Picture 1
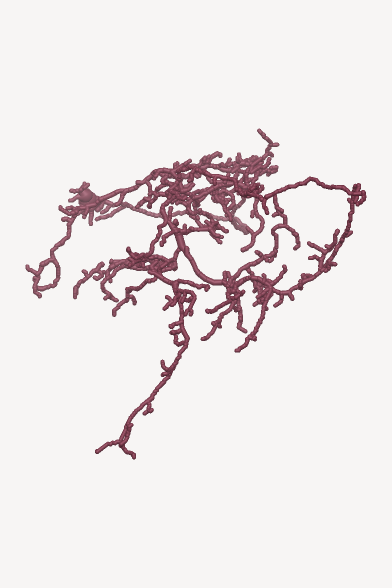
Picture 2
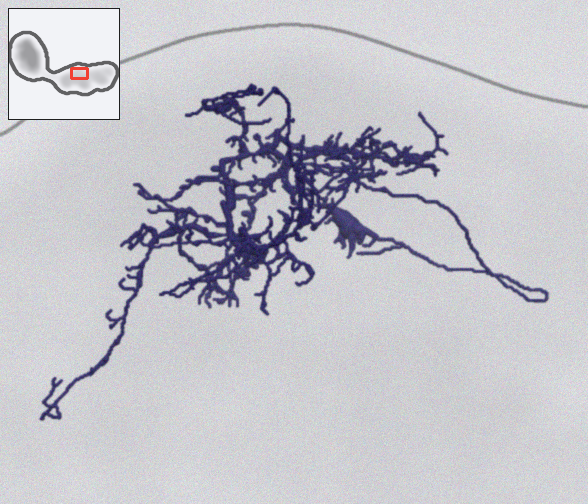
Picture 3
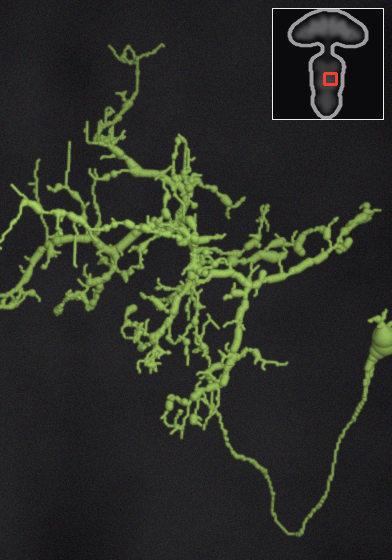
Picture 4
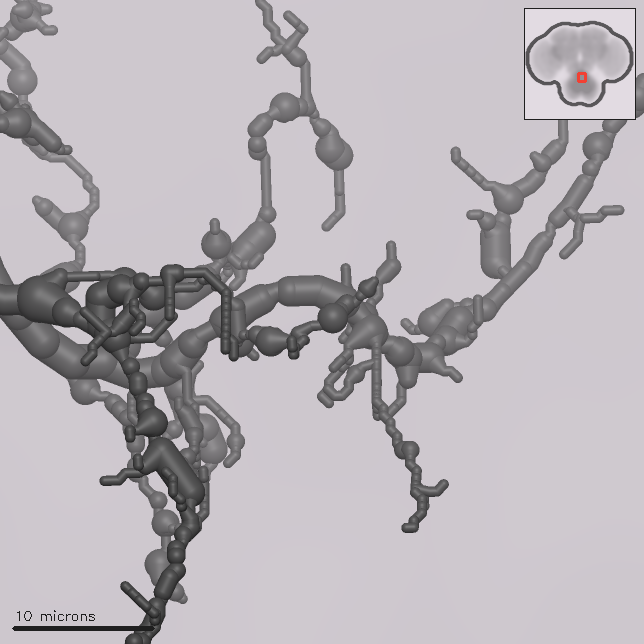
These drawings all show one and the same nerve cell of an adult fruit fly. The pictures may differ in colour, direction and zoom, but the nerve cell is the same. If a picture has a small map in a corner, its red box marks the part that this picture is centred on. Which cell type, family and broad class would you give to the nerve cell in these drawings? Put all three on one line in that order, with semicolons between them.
IN11B024_b; hemilineage 11B; nerve-cord intrinsic neuron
